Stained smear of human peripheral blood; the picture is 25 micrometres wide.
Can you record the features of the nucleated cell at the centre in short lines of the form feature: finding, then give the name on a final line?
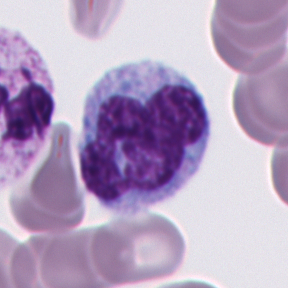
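Outline: roughly round, smooth
Nucleoli: none I can make out
Cytoplasm: pale greyish-blue, widest band above the nucleus
Granules: fine, dust-like, purplish, sprinkled through the cytoplasm
My call: monocyte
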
